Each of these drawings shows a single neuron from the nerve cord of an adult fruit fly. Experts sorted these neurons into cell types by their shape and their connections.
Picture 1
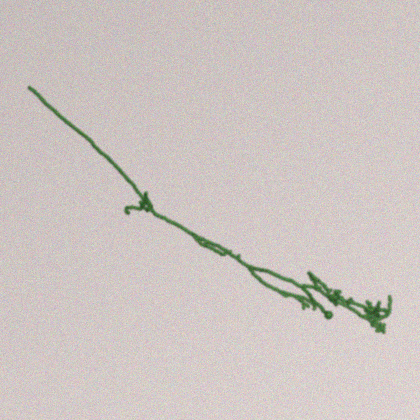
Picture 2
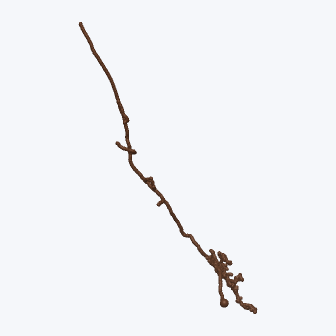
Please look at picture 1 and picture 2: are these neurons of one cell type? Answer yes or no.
no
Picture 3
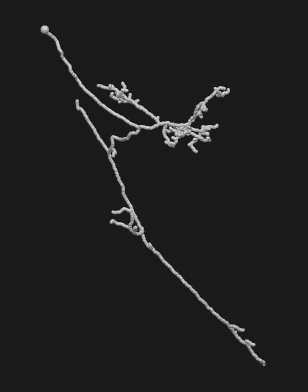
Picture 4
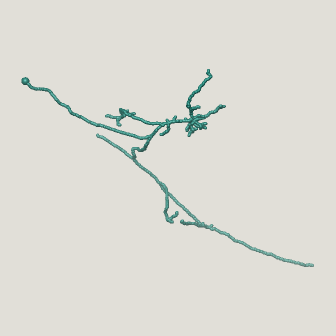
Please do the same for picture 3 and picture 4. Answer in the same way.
yes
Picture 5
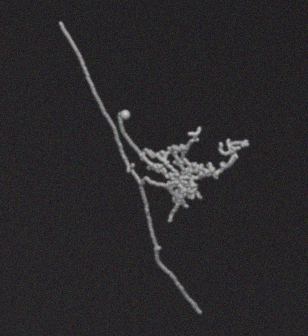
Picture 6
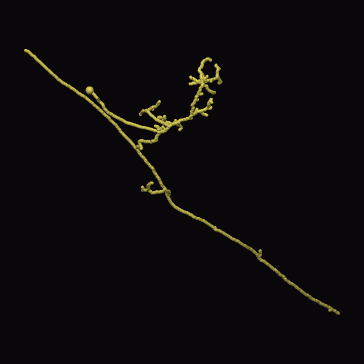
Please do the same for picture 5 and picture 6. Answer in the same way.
no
